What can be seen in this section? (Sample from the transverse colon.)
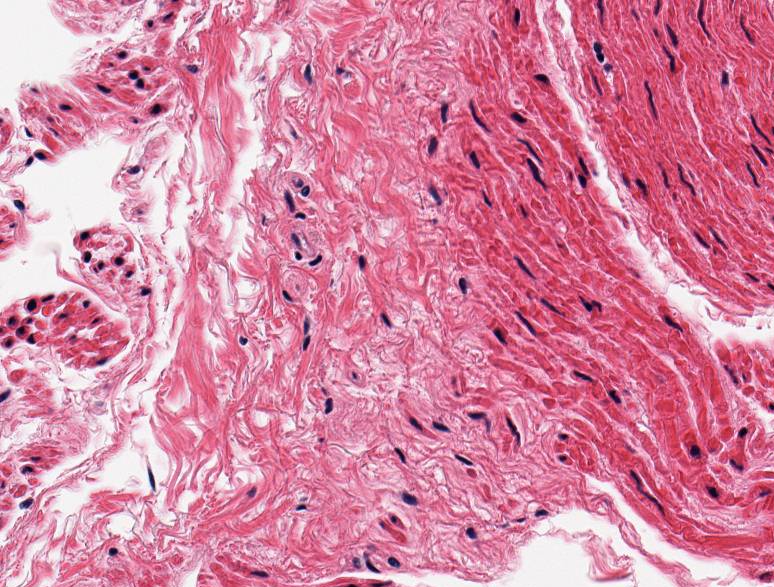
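Start on the right, where the smooth muscle cells carry elongated, dark, cigar-shaped nuclei lying along the fibres. Now move to the centre: this stroma is made of wavy pink collagen fibres, with only a few scattered spindle-shaped nuclei. Look across the whole field and you will find no epithelium anywhere, and no fat cells either.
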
